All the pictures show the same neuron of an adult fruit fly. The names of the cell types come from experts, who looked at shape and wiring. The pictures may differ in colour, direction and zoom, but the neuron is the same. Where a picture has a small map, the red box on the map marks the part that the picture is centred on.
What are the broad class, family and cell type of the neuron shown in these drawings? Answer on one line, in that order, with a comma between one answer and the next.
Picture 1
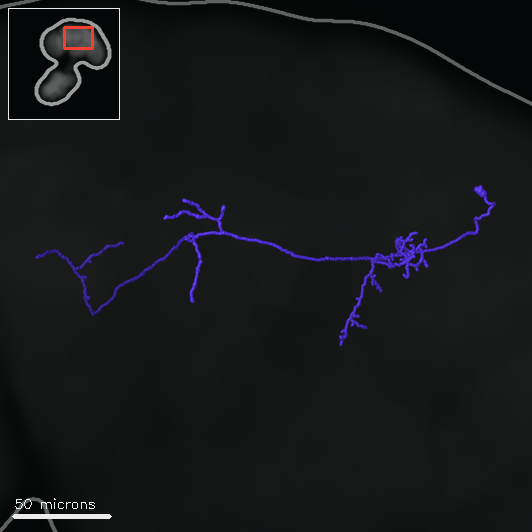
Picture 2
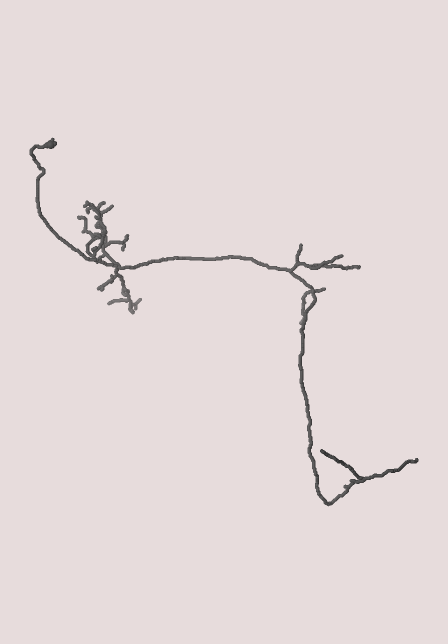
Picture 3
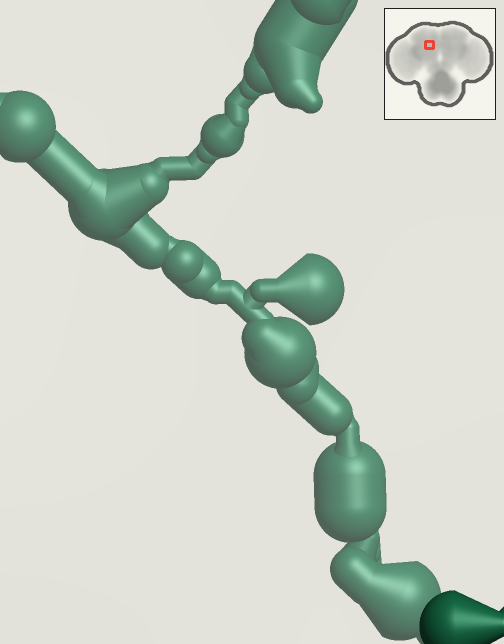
central-brain intrinsic neuron, hemilineage AOTUv3_ventral, LAL090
